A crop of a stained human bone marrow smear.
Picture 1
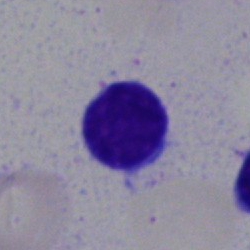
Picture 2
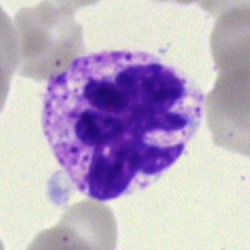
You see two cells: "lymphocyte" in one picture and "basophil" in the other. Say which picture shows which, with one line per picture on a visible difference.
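Picture 1 is a lymphocyte. No granules are visible over the cell.
Picture 2 is a basophil. Small purple granules are scattered throughout the cytoplasm.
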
